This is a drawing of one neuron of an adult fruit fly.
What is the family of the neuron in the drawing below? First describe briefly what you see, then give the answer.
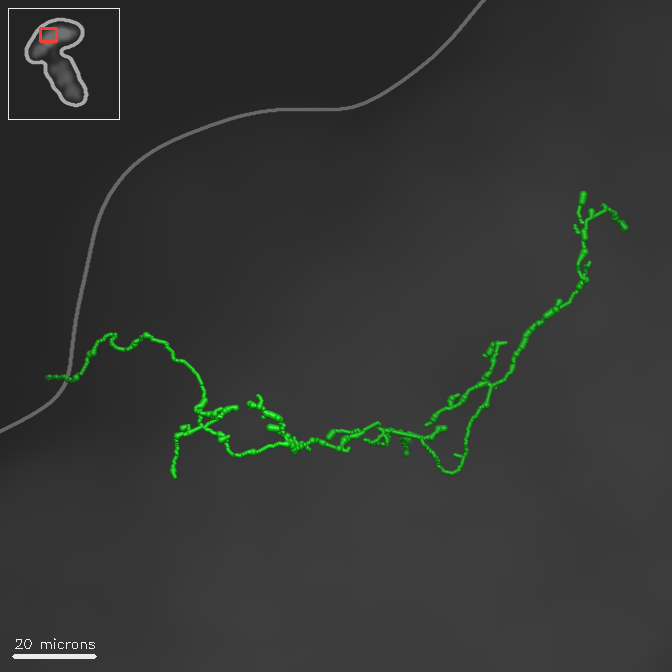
It lies in the brain. The drawing shows no cell body. By the scale bar it is about 150 microns wide in this view. Its broad class is sensory neuron entering the brain. The name of its family is class gustatory.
